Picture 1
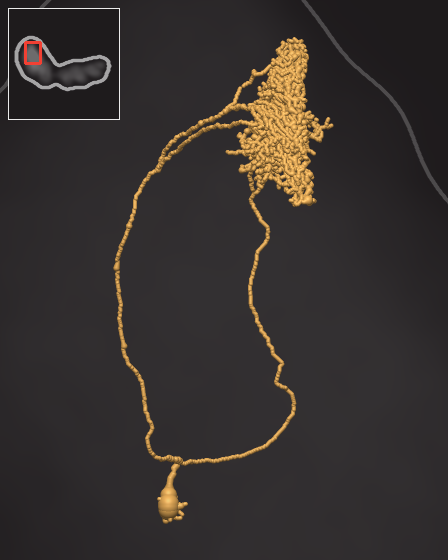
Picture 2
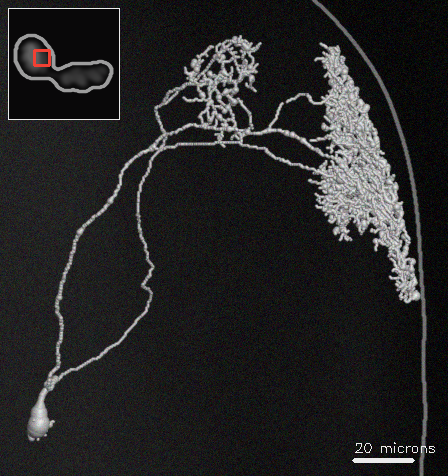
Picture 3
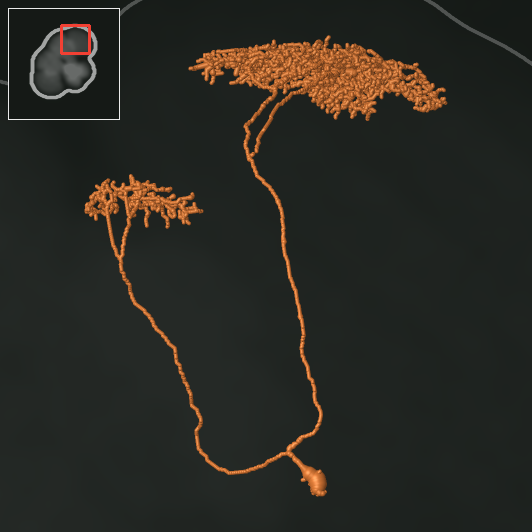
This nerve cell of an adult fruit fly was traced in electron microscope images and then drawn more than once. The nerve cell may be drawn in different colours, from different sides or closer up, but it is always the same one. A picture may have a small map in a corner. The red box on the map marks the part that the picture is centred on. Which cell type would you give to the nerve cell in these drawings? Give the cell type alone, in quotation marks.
"MeLo9"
